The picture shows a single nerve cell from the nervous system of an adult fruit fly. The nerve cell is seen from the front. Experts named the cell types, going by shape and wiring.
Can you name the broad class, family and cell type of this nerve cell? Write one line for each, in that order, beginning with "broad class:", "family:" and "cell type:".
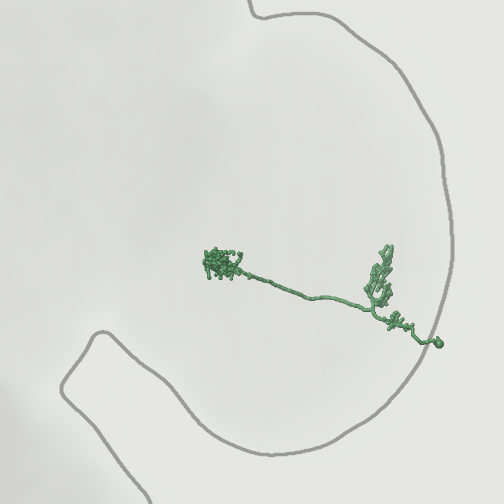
broad class: optic-lobe intrinsic neuron
family: TmY
cell type: TmY21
